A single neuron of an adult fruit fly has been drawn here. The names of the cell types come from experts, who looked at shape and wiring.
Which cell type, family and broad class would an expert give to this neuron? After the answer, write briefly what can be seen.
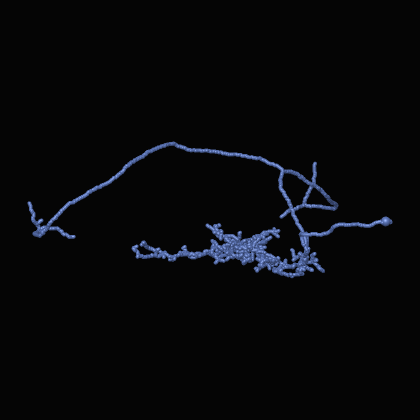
Its cell type is CB3646. Its family is hemilineage ALl1_ventral. This is a central-brain intrinsic neuron. The cell body is on the right of the picture. As drawn here it is more than twice as wide as it is tall.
